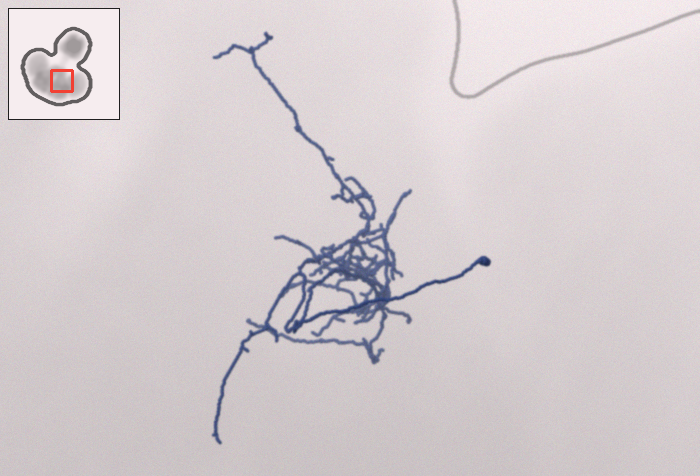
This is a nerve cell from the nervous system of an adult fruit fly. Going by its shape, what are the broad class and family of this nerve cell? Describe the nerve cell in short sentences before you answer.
The picture shows dozens of branch ends. As drawn here it is taller than it is wide. Its broad class is central-brain intrinsic neuron. The family is hemilineage LALa1_posterior.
